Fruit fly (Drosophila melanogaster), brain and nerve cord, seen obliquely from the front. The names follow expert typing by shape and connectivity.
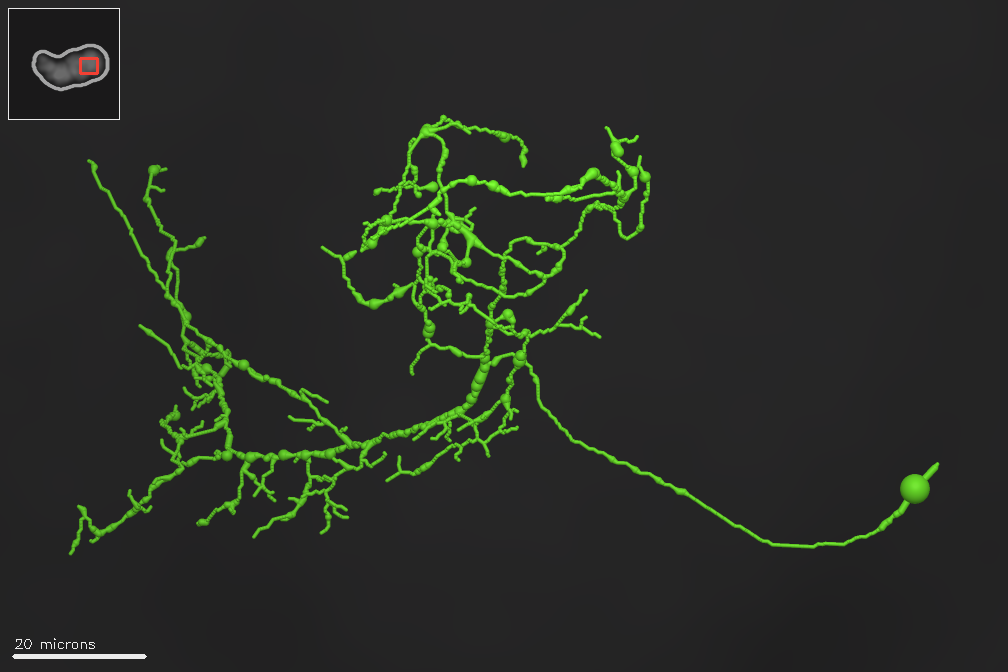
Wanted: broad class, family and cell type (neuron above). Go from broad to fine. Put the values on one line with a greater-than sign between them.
central-brain intrinsic neuron > hemilineage LALa1_anterior > LAL056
